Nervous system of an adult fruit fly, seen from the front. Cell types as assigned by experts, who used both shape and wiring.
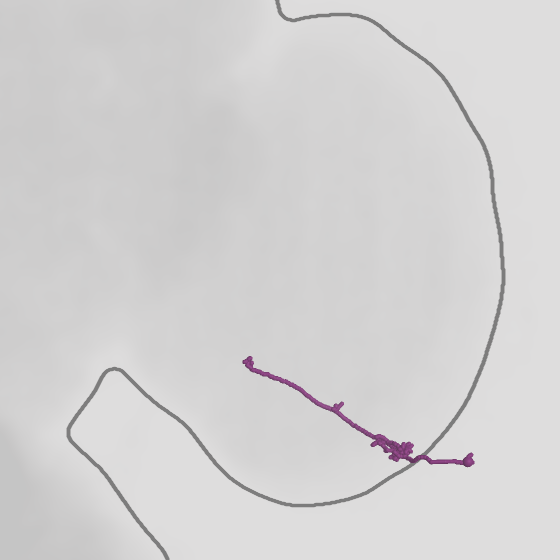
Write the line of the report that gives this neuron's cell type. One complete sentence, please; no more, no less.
The neuron belongs to cell type Tm2.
